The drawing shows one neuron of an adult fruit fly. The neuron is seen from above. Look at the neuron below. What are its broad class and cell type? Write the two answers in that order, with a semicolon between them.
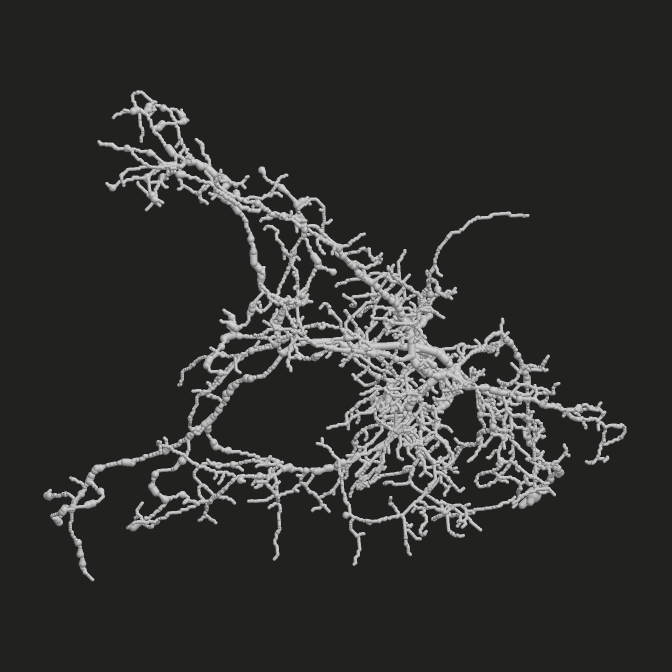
central-brain intrinsic neuron; AVLP316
